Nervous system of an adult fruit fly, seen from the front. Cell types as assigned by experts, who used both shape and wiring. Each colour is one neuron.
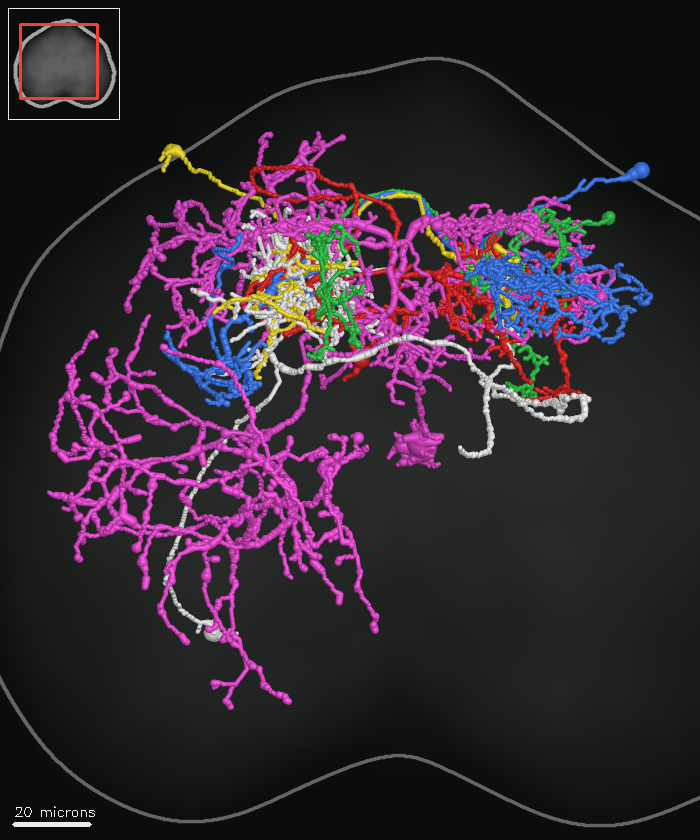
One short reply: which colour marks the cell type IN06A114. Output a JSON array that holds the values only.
["yellow"]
